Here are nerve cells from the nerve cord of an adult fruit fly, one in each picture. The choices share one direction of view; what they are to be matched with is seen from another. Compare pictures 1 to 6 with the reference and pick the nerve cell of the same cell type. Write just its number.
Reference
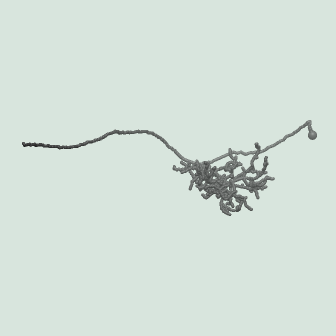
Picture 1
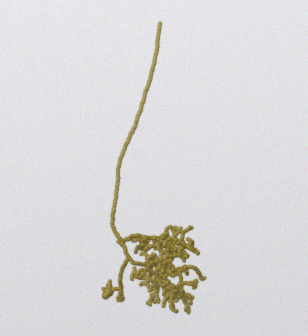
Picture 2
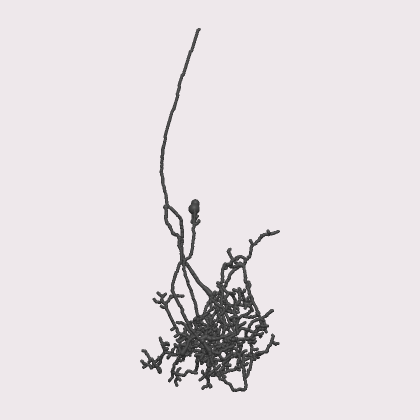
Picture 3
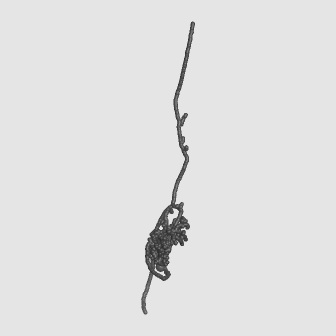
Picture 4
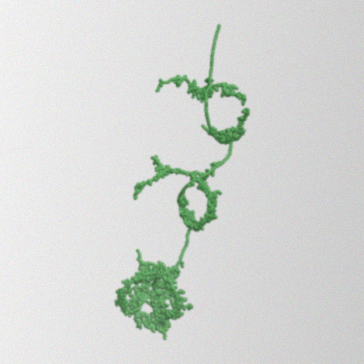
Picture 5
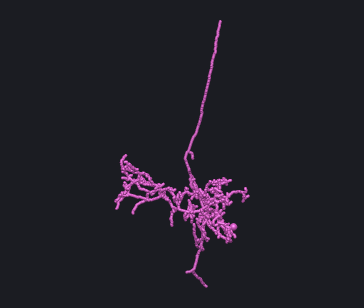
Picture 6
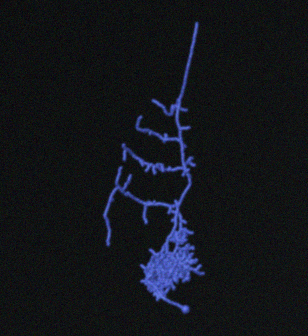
1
